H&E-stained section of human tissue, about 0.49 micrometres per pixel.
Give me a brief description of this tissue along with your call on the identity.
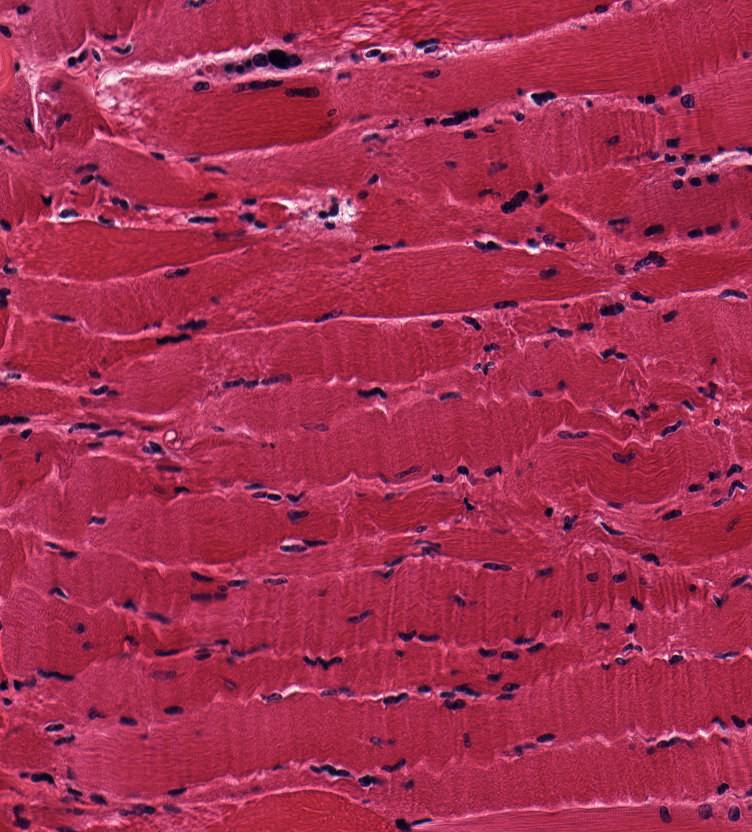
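Long muscle fibres lie side by side, running roughly horizontally across the whole field. Their cytoplasm stains a deep, even eosin pink-red. Nuclei sit at the fibre edges rather than centrally and are dark, flattened and elongated along the fibre length. The tissue shown is skeletal muscle.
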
